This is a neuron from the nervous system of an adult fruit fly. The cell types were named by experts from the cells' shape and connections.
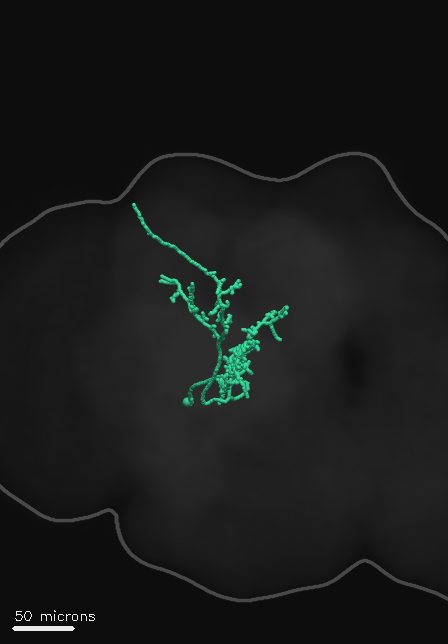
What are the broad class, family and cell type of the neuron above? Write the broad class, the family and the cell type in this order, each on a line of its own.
nerve-cord intrinsic neuron
hemilineage 06A
IN06A014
